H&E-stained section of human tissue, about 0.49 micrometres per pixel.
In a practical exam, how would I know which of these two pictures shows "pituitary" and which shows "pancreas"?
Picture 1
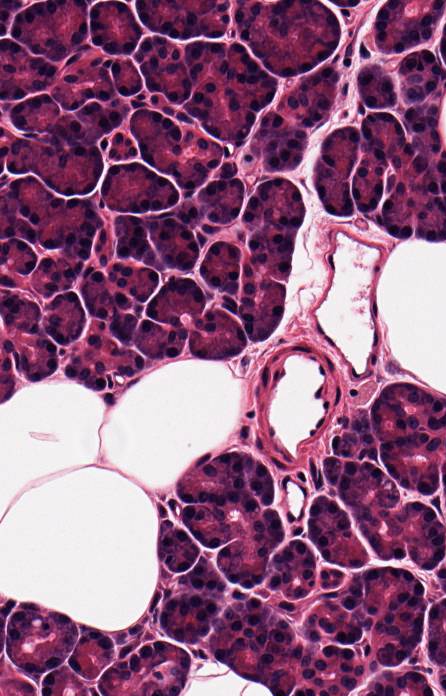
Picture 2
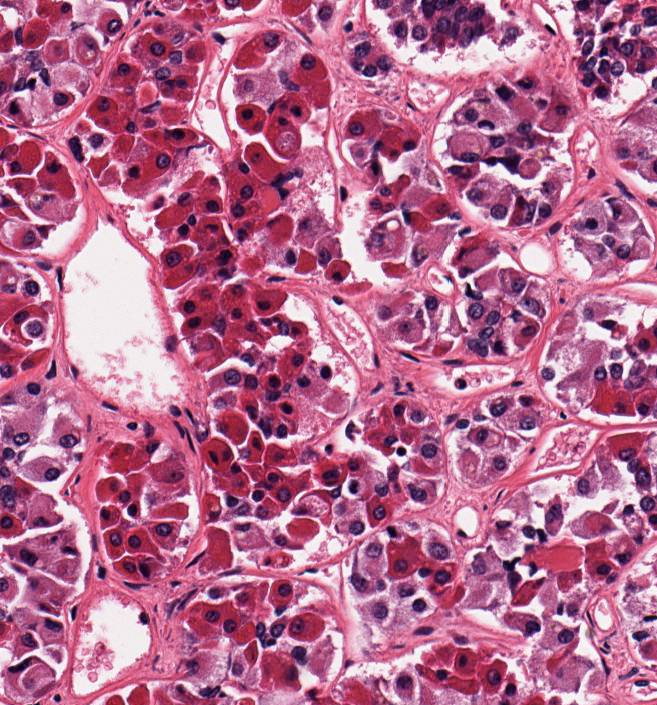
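In this pair, the pancreas is in picture 1 and the pituitary in picture 2. The pancreas consists of closely packed acini gathered into lobules, with thin pink connective tissue septa between them. Its acinar cells stain dark purple at the base and pink toward the acinar centre, and their round nuclei sit toward the base. Large, empty-looking adipocytes lie in the left-centre and lower left. In the pituitary, cells lie in rounded nests across the whole field, with thin pink fibrous septa between them. Most nests are solid clusters with no central gland lumen. Within the same nests, many cells with deep red, densely staining cytoplasm are intermingled with cells whose cytoplasm is pale purple-grey.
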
